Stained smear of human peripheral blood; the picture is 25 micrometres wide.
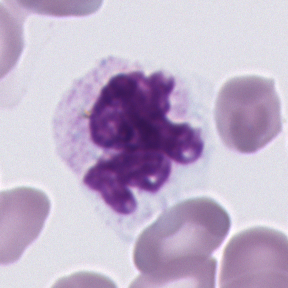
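Segmented neutrophil at centre, its nucleus irregular and folded into several twisted lobes, with dense, dark purple chromatin. Fine, dust-like pinkish-violet granules are sprinkled through the cytoplasm, and the outline is roughly round, though the edge is a little uneven.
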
